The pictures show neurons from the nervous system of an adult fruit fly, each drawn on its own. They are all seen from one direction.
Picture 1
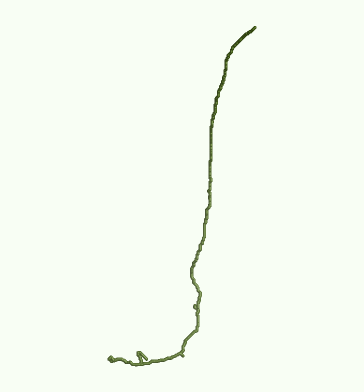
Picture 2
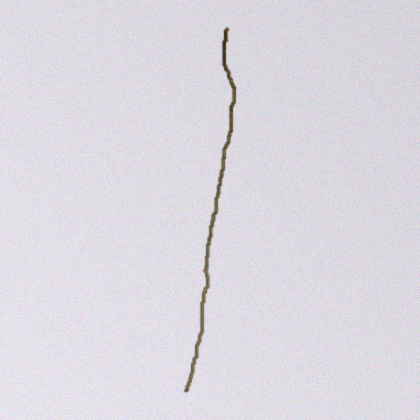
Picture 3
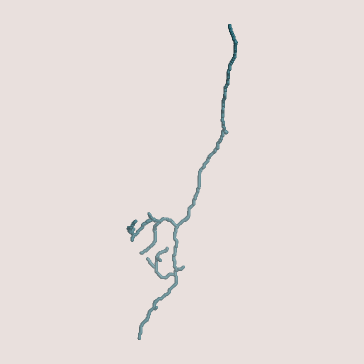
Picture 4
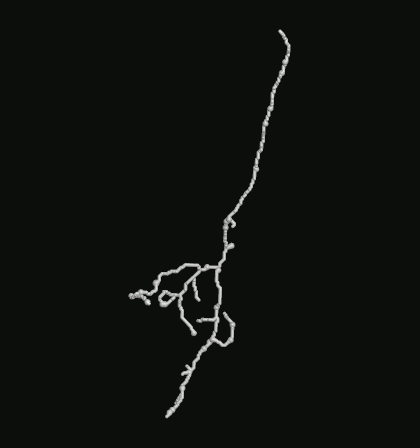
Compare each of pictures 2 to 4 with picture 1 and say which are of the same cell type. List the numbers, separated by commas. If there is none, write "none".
2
